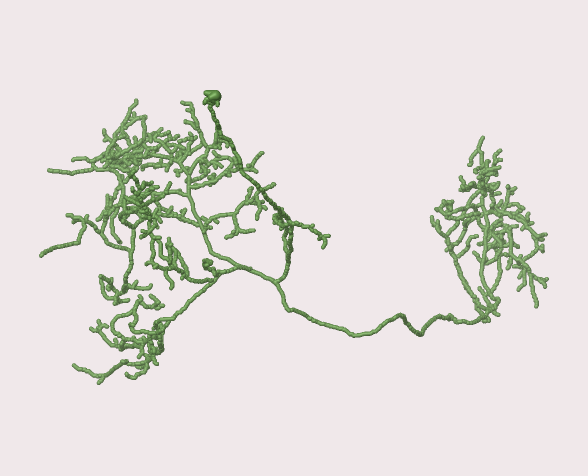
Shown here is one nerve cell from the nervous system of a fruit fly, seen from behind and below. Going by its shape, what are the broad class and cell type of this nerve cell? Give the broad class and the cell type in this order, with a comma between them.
central-brain intrinsic neuron, CL326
